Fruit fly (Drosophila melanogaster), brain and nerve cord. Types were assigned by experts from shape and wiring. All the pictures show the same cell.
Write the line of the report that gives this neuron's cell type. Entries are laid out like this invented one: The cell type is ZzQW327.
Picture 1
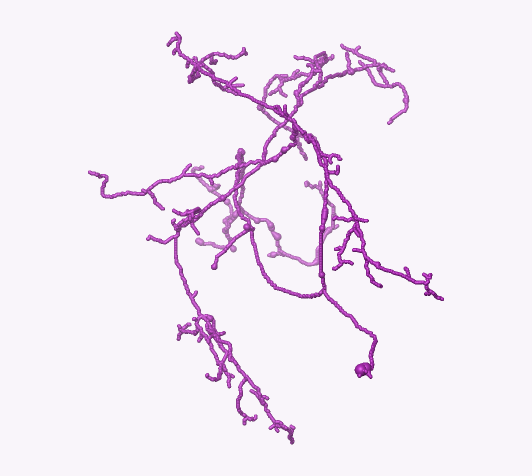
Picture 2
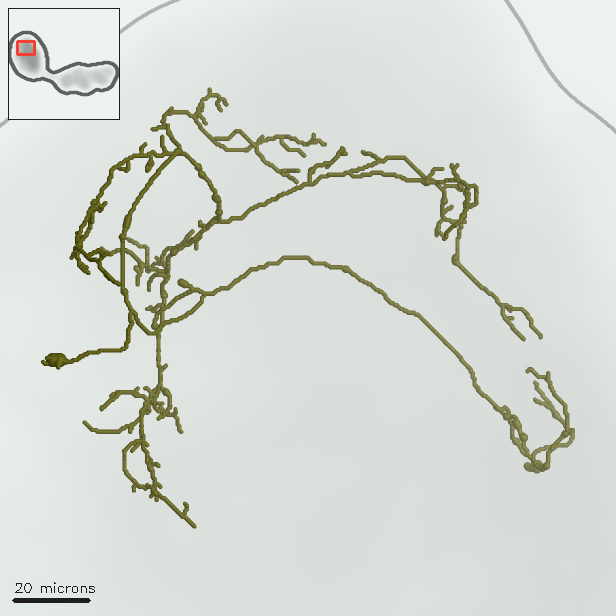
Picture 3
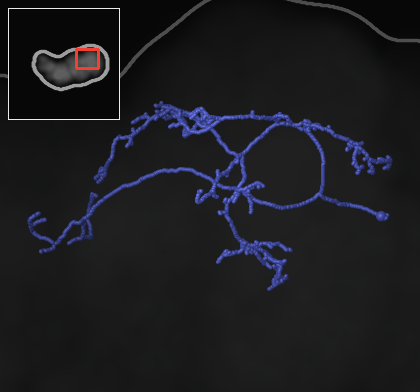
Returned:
The cell type is SMP017.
